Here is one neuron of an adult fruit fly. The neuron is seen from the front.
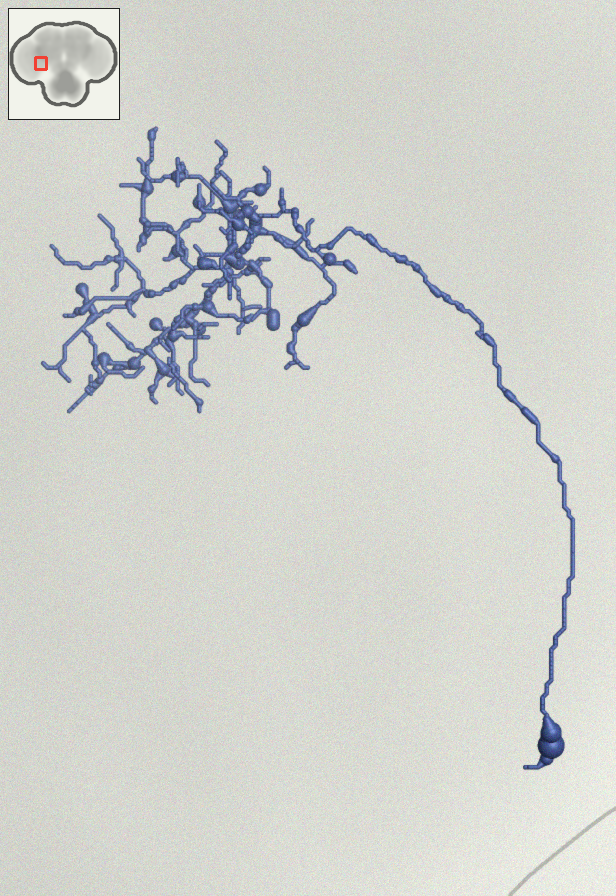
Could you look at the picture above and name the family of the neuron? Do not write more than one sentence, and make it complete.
For family, the neuron is given as Li.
